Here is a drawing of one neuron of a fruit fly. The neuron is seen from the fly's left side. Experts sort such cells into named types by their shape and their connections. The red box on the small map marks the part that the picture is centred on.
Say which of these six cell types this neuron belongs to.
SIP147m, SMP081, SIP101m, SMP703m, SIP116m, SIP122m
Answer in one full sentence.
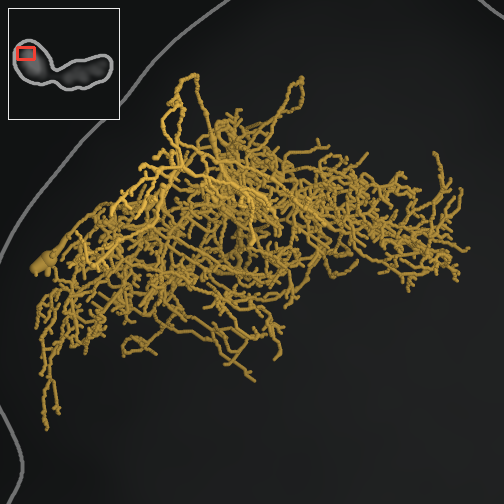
It is to cell type SMP081 that the neuron belongs.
